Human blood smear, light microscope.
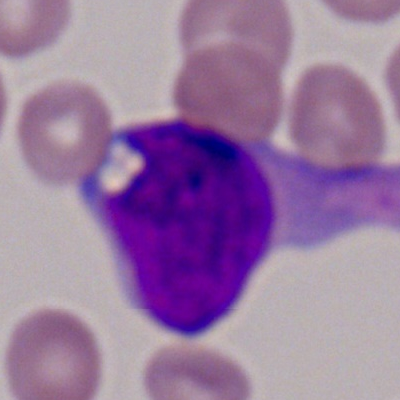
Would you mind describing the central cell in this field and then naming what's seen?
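Starting with the cytoplasm, it is pale lilac-blue, and no distinct granules are seen in it. A broad pale extension of that cytoplasm trails from the cell off to the right edge of the picture. Turning to the nucleus, the chromatin is dark purple and dense. This cell is a myeloblast.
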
